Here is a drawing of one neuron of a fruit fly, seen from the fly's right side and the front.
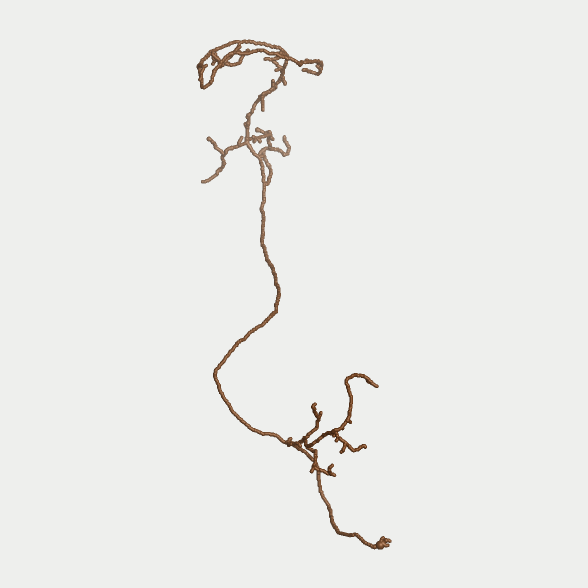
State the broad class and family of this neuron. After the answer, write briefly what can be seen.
This is a central-brain intrinsic neuron. Its family is hemilineage ALv1. As drawn here it is more than twice as tall as it is wide.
